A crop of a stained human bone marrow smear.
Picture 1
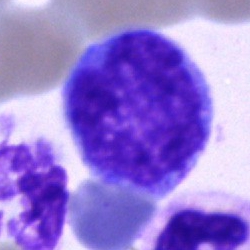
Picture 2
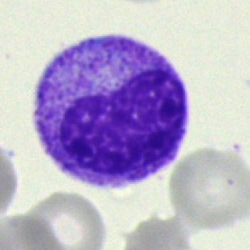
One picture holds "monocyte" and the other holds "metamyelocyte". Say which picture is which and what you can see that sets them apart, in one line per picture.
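Picture 1 is a monocyte. No granules are seen in the cytoplasm.
Picture 2 is a metamyelocyte. Fine purple granules are scattered throughout the cytoplasm.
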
